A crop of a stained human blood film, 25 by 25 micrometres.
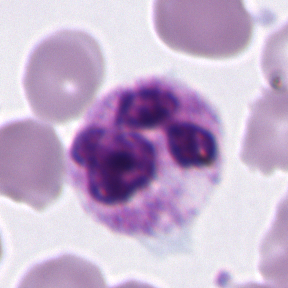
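Segmented neutrophil, at the centre of a stained peripheral blood smear. Its outline looks roughly round, I'd say. The nucleus is split into three separate dark lobes, and they seem to gather around a paler central area of cytoplasm. That cytoplasm is plentiful, a pale pinkish-lilac.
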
